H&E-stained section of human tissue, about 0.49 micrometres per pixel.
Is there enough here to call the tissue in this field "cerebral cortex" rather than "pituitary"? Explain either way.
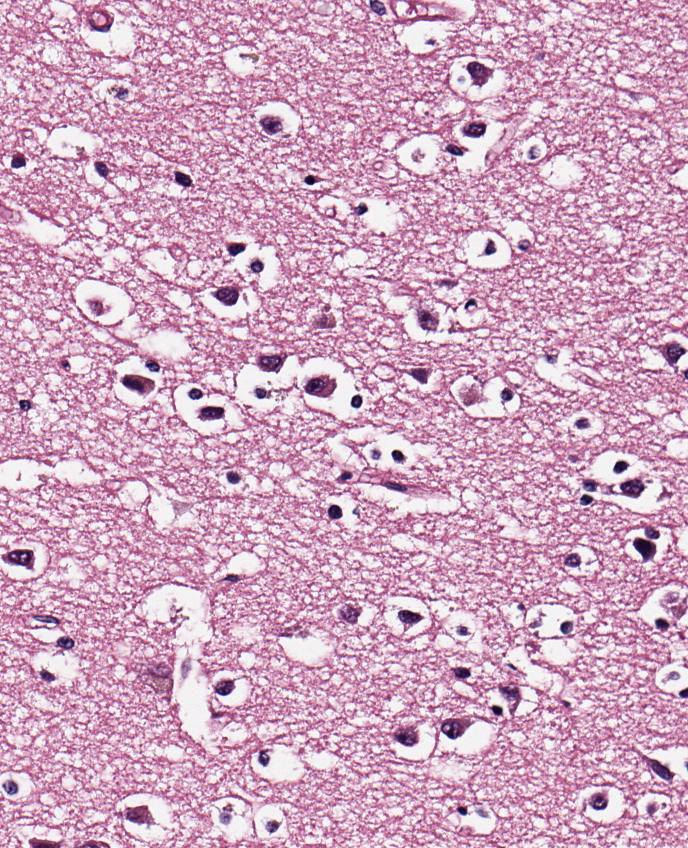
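I'd say this is cerebral cortex. What settles it is the neurons, whose angular, partly triangular cell bodies are scattered over the whole field.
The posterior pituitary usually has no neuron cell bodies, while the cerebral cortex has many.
Many of them stain dark purple in nucleus and cytoplasm, and small round dark glial nuclei with scant cytoplasm lie among them, several pressed against neuronal cell bodies.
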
